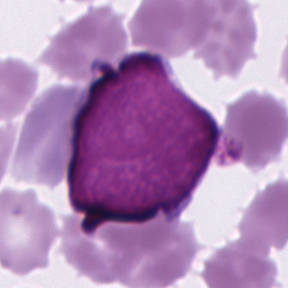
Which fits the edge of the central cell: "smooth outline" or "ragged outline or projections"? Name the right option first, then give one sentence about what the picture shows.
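Ragged outline or projections. Small knob-like projections stick out from the upper left and lower left of the cell edge.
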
